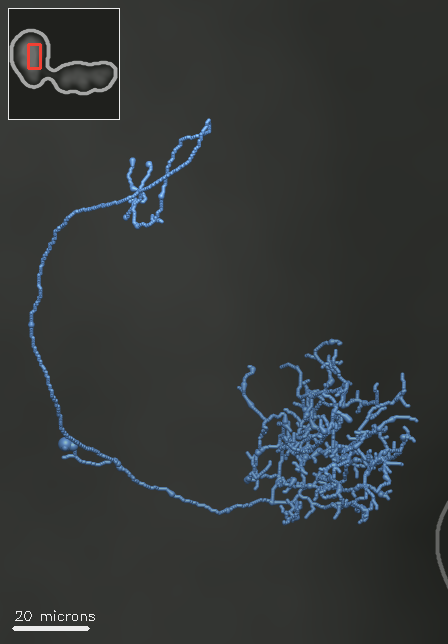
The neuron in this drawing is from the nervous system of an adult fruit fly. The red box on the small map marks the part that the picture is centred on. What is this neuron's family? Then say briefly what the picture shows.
Its family is MeLo. Its broad class is optic-lobe intrinsic neuron. By the scale bar it is about 110 microns tall in this view. The picture shows dozens of branch ends.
